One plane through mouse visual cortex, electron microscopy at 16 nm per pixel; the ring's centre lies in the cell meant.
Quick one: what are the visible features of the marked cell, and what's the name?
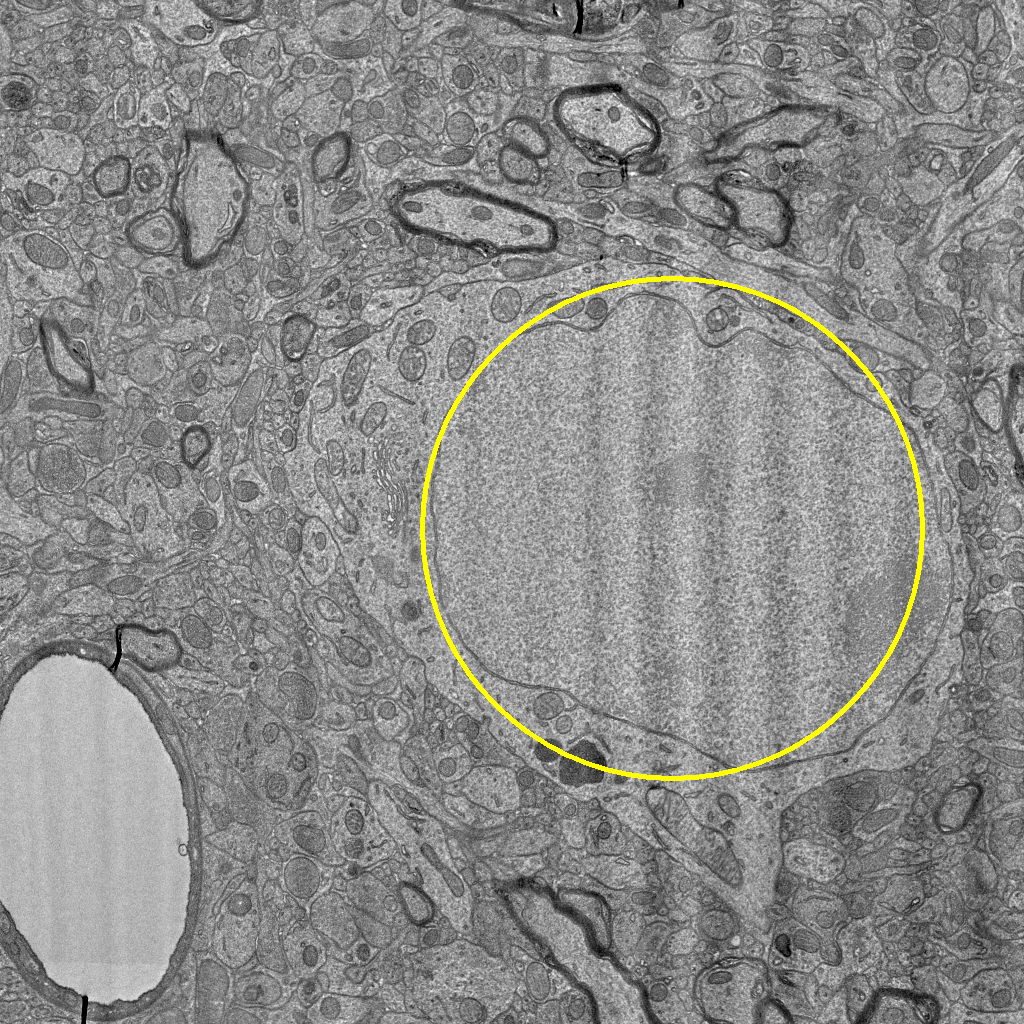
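You'll see a large, rounded nucleus taking up almost the whole ring. Its envelope is smooth, just shallow undulations and no deep infoldings. Chromatin's pale and finely dispersed, with nothing dense clumped against the envelope. Off to the left of the nucleus, the cytoplasm holds a stack of parallel curved membranes. That's an excitatory neuron.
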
